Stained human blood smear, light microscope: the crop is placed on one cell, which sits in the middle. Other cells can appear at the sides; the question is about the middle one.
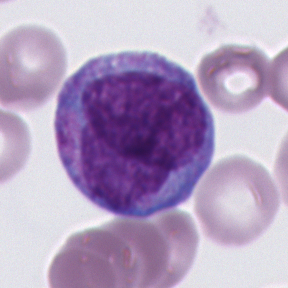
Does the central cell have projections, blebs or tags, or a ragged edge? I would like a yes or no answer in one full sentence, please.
No, the border of this cell is smooth instead of ragged.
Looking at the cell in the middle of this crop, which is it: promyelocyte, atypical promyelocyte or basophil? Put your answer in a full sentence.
Centred in the crop is an atypical promyelocyte.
